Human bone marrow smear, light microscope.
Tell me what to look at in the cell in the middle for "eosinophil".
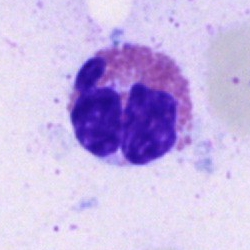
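In keeping: roughly round outline.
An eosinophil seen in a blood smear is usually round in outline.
Also in keeping: cytoplasm packed with coarse pinkish-orange granules.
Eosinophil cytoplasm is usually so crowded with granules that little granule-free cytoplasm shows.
Chromatin dark purple, densely clumped. Granular cytoplasm most visible above the nuclear lobes. Eosinophil, then.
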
